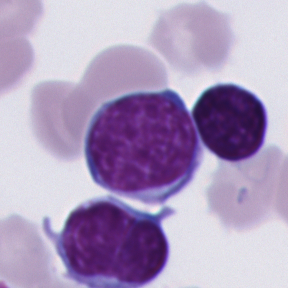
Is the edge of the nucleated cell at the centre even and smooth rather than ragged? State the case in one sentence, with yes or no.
Yes, neither ragged parts nor projections, blebs or tags mark the edge of the cell.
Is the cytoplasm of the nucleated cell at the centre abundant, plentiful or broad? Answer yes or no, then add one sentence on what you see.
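No. The cytoplasm is only a thin rim around the nucleus.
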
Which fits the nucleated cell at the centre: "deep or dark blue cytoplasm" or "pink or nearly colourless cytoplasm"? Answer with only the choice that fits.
Deep or dark blue cytoplasm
